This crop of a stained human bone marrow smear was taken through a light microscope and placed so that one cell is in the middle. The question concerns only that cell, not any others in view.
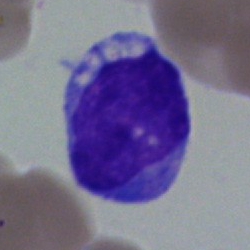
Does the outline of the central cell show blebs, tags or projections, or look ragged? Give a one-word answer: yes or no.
Yes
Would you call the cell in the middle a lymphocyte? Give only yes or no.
no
